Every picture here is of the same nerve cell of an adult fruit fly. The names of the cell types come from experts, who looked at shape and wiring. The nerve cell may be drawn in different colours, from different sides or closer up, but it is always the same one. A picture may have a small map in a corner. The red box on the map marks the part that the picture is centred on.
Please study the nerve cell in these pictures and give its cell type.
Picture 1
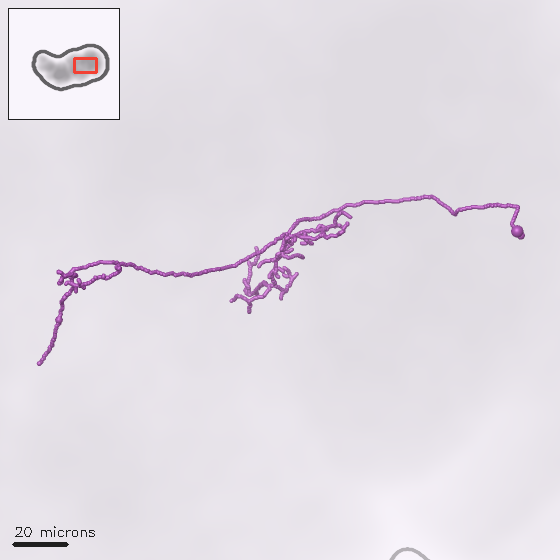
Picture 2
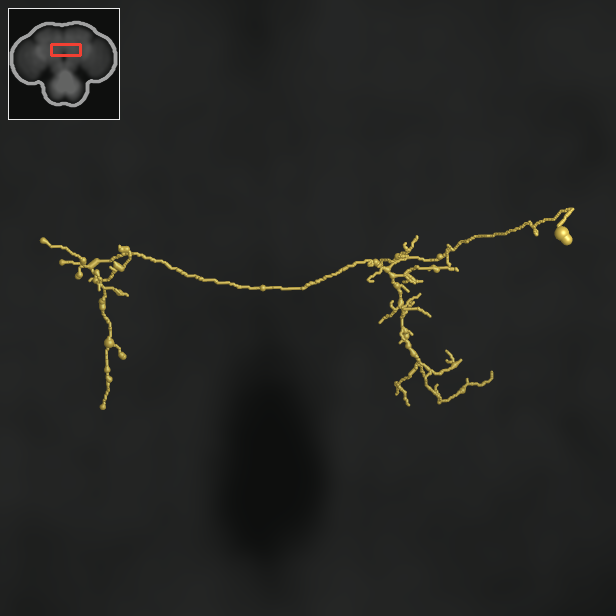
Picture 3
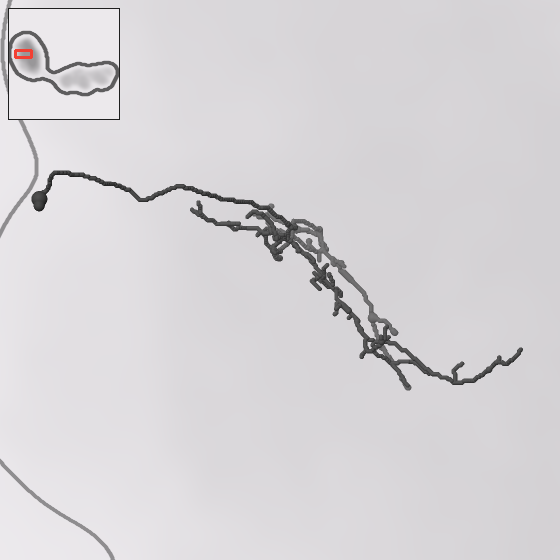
LAL089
